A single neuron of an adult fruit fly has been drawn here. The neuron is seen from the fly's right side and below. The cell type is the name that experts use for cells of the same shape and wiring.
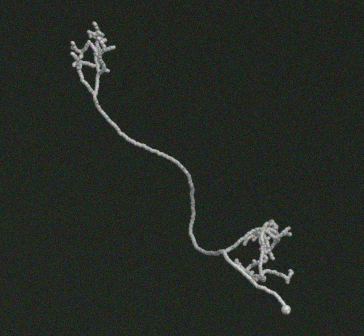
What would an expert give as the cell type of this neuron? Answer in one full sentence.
As its cell type, this neuron has DC4_vPN.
